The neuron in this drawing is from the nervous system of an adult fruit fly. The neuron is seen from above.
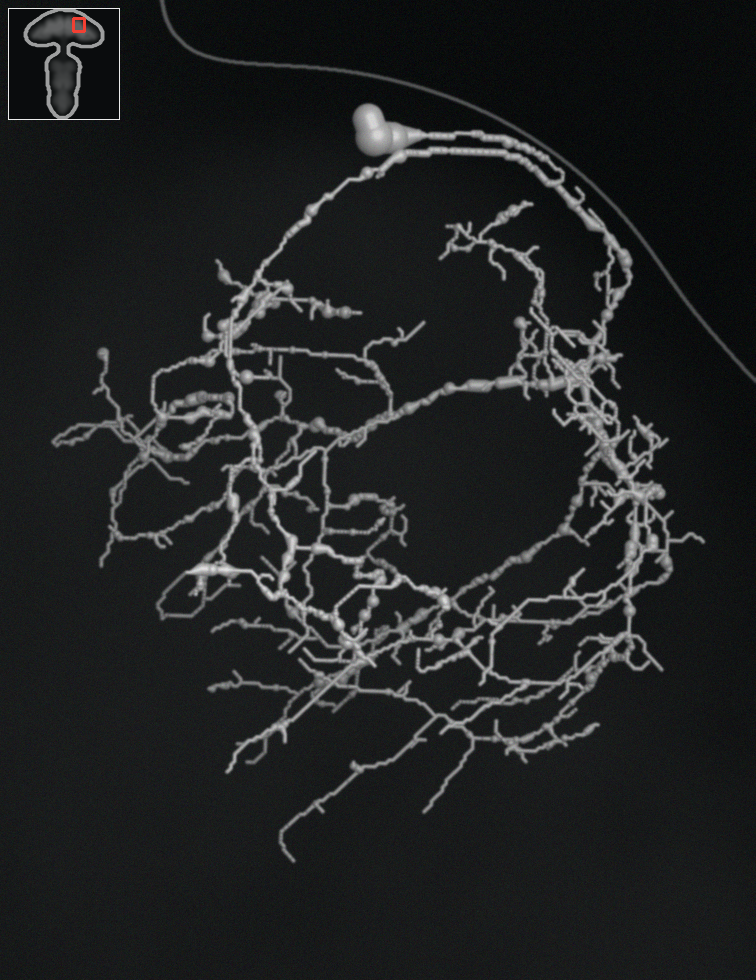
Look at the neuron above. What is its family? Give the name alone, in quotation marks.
"hemilineage VLPa1_lateral"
